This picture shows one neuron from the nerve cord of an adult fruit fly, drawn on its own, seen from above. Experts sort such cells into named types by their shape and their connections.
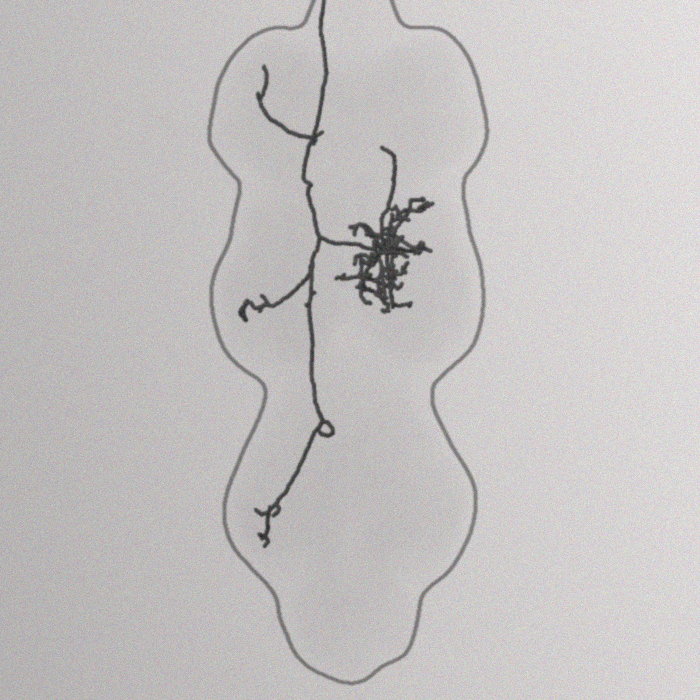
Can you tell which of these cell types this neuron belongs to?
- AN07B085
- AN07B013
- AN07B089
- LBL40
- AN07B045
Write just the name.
AN07B045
